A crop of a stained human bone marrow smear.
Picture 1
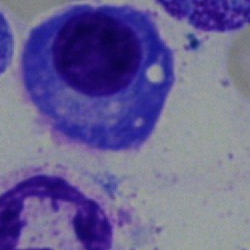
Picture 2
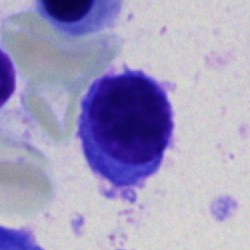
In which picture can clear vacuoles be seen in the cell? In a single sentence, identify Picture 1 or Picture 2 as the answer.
Picture 1 shows a cell whose cytoplasm holds one or more clear vacuoles.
